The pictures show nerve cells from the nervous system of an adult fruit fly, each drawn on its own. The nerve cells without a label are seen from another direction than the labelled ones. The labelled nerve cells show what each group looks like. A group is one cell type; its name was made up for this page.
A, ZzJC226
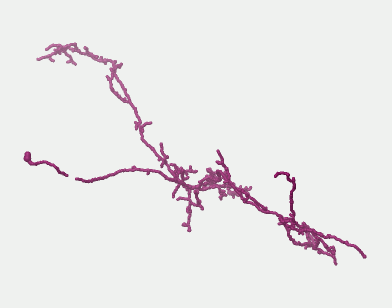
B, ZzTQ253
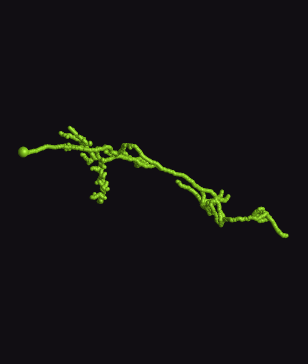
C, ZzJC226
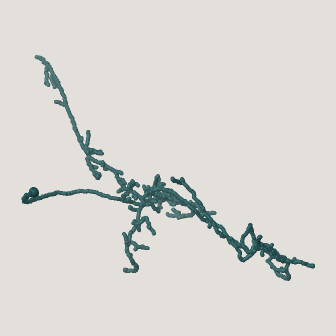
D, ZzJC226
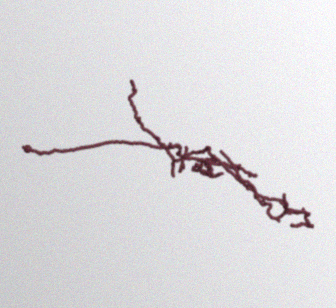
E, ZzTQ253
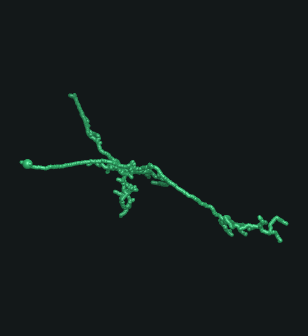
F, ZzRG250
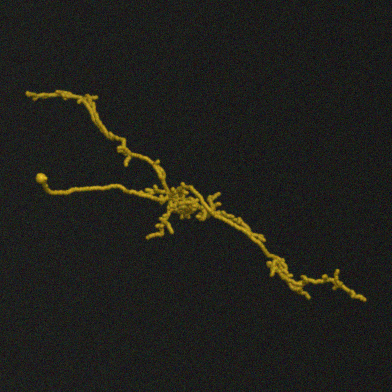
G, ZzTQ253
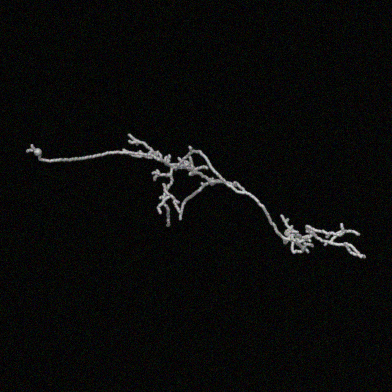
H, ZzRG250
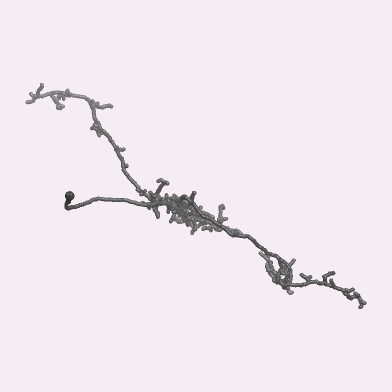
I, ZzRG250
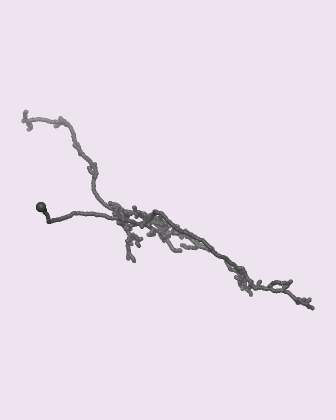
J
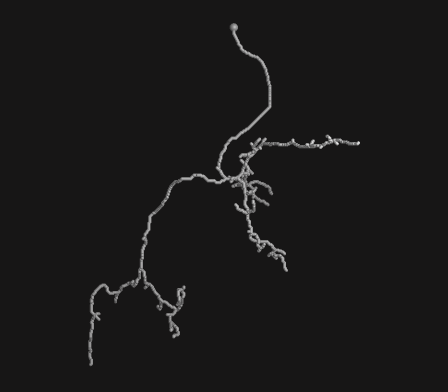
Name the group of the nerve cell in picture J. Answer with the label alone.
ZzTQ253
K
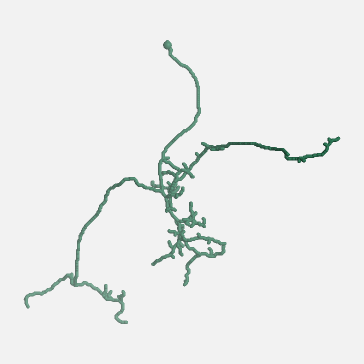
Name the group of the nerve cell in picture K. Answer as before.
ZzRG250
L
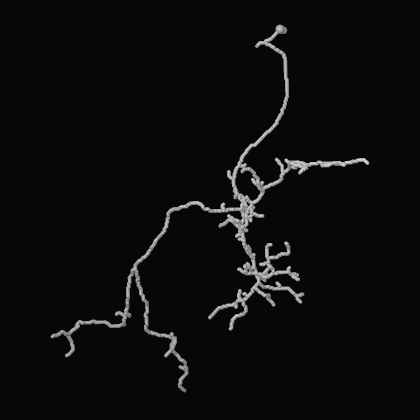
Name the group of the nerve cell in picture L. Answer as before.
ZzRG250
